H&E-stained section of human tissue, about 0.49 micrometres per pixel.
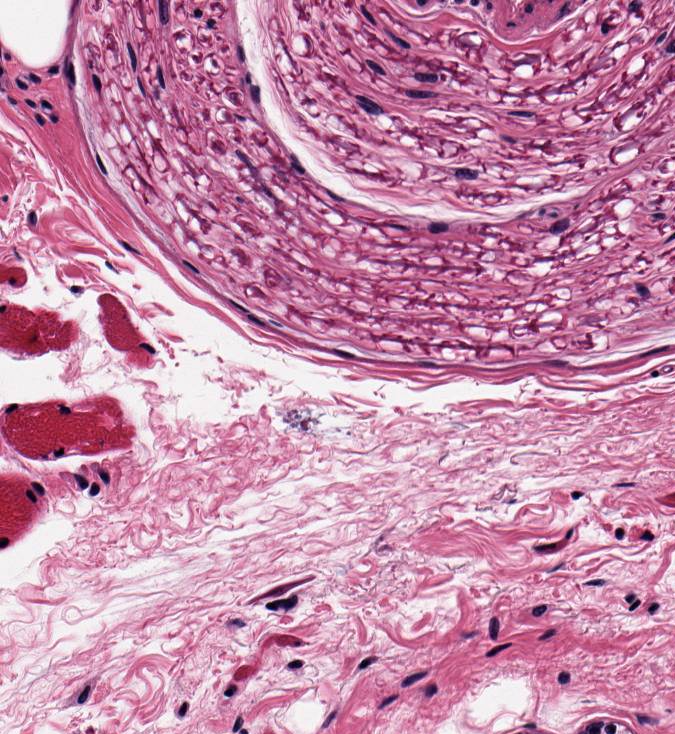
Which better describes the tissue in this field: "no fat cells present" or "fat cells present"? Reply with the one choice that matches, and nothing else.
No fat cells present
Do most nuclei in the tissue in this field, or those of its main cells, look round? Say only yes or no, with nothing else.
No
